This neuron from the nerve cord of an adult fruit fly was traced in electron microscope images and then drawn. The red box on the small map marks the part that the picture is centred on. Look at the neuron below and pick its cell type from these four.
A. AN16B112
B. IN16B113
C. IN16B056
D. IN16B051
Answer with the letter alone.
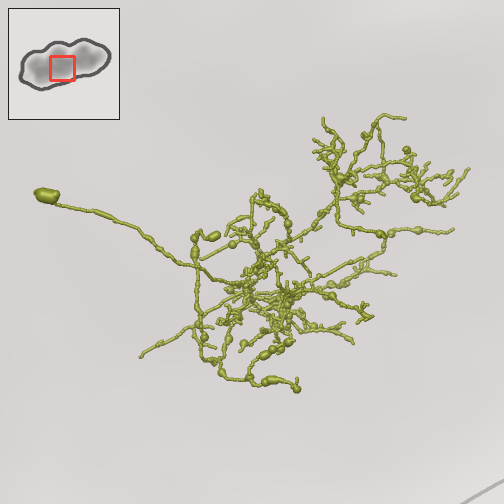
B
